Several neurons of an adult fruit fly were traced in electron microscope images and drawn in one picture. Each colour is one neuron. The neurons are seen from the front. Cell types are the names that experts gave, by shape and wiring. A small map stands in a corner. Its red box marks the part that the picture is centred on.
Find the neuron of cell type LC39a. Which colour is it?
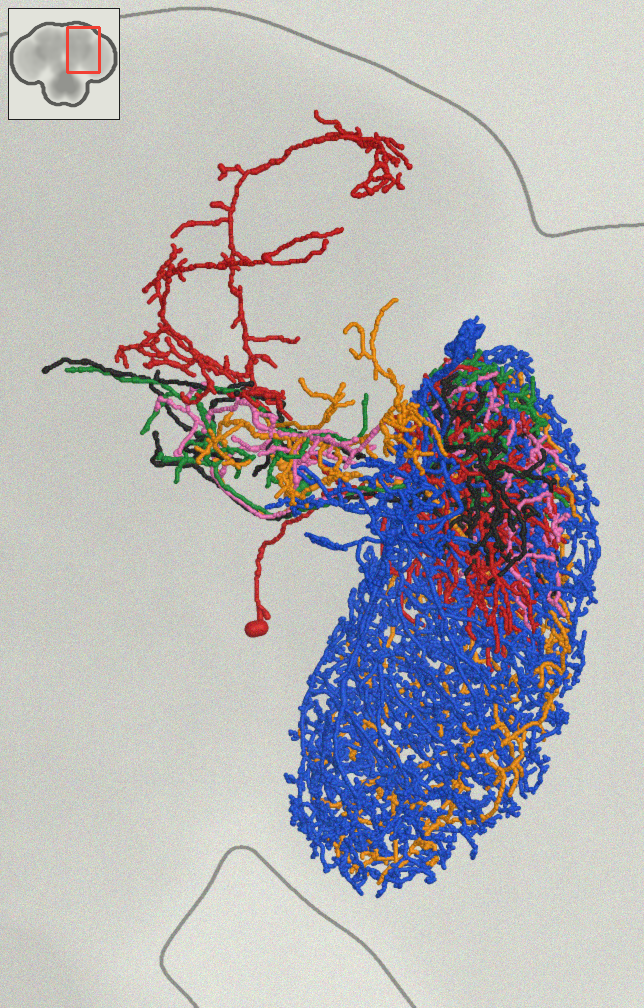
black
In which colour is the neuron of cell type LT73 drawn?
pink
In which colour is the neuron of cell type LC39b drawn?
green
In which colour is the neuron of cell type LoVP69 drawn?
red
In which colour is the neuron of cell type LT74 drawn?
orange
